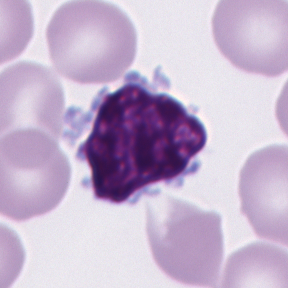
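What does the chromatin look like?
Dark purple and coarsely clumped.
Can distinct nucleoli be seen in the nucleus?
No, none are distinct.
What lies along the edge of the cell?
Small pale bluish fringe-like projections stick out around most of it.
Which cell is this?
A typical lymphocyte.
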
